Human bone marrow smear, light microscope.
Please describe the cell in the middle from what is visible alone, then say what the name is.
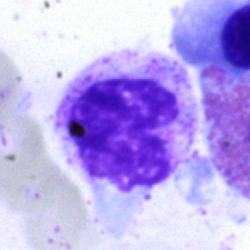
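Outline: roughly round. Nucleus: irregular, lumpy outline with shallow indentations. Chromatin: clumped into dark purple masses, paler gaps between. Lower edge: pale blue bulge with few granules, projecting from the cell. Name: band neutrophil.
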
